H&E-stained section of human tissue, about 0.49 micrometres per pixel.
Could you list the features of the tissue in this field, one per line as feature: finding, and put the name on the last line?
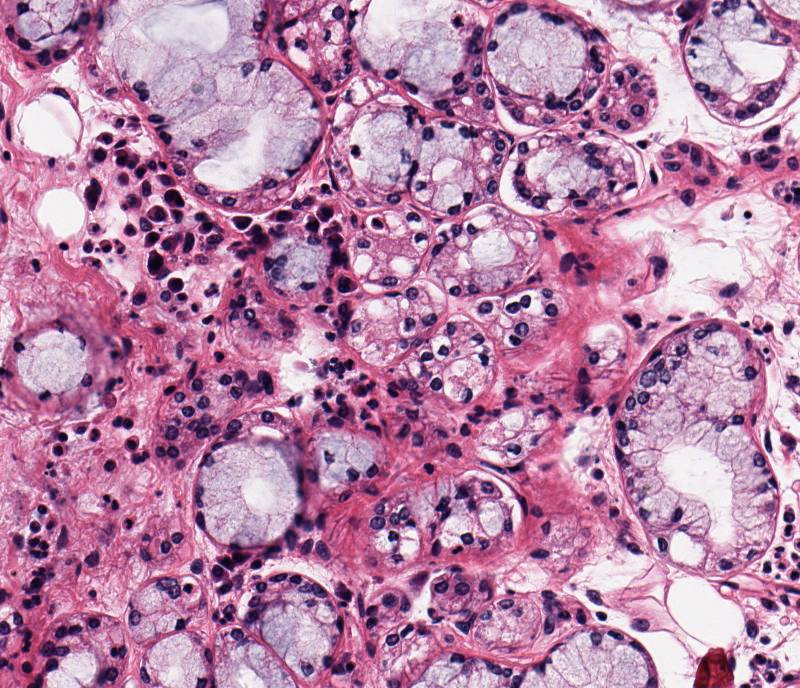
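Acini: most lined by mucous cells
Cytoplasm: pale bluish-grey, finely foamy
Nuclei: dark, flattened, pressed against the cell base at the acinar rim
Fleck: small, dark-red, at the bottom right edge of the field
Name: minor salivary gland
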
